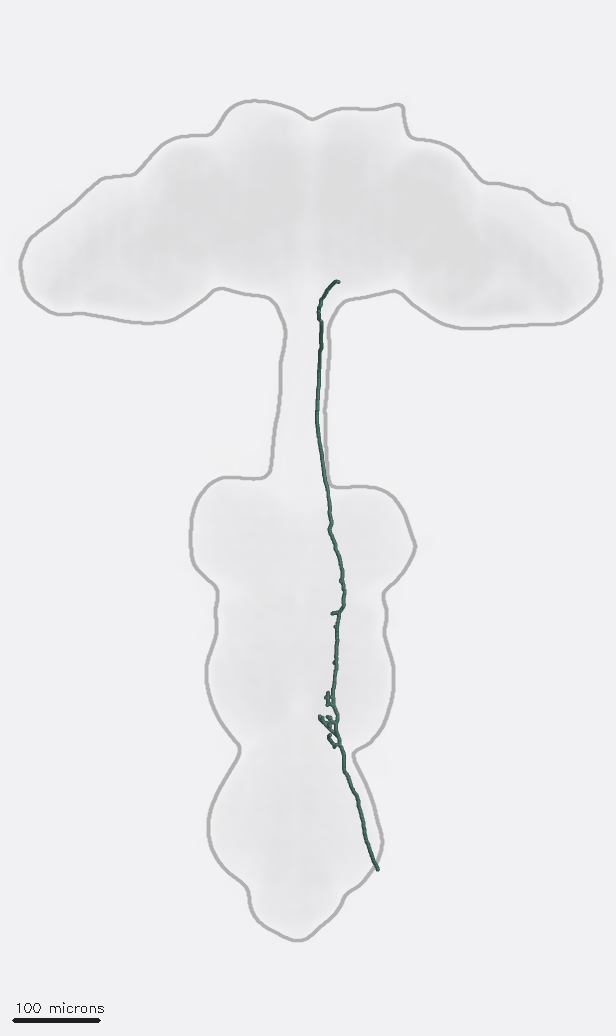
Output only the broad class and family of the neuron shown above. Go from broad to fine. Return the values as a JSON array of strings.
["sensory neuron ascending to the brain", "class mechanosensory proprioceptive"]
